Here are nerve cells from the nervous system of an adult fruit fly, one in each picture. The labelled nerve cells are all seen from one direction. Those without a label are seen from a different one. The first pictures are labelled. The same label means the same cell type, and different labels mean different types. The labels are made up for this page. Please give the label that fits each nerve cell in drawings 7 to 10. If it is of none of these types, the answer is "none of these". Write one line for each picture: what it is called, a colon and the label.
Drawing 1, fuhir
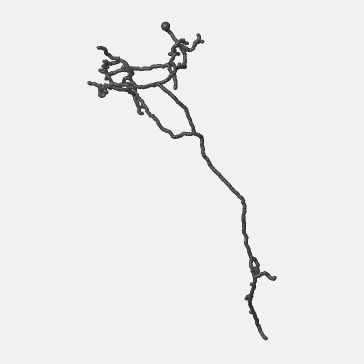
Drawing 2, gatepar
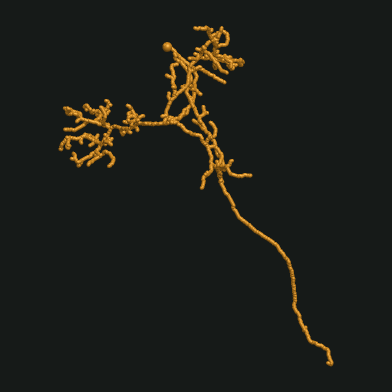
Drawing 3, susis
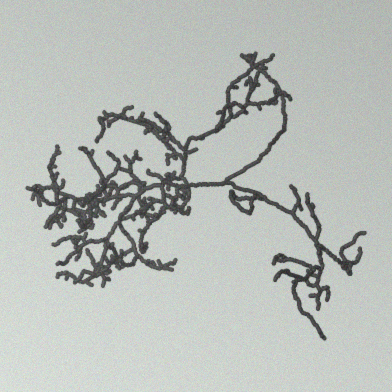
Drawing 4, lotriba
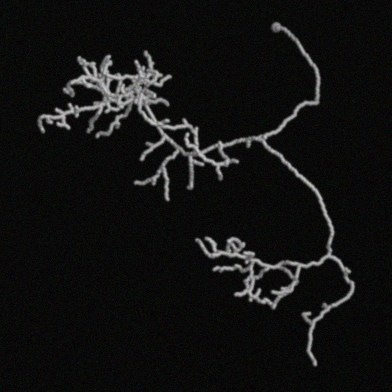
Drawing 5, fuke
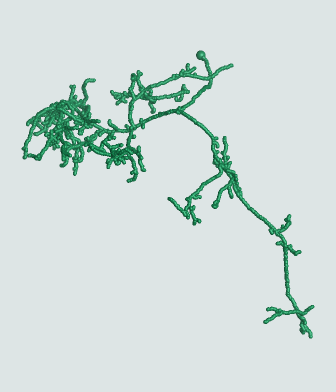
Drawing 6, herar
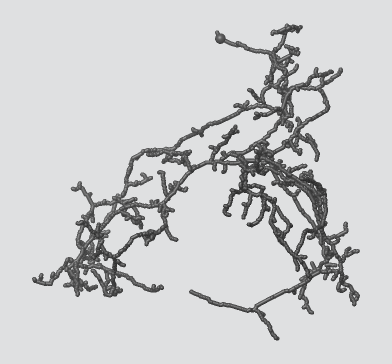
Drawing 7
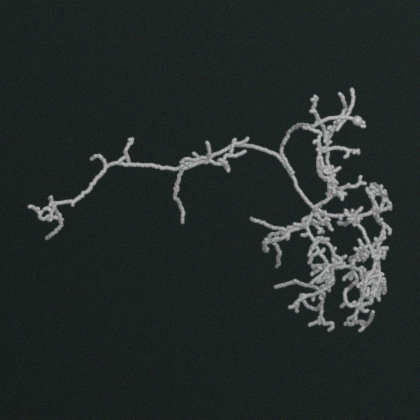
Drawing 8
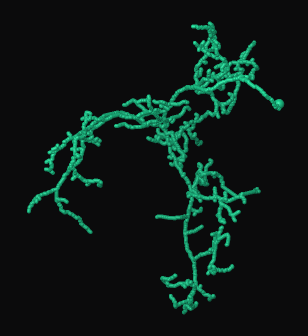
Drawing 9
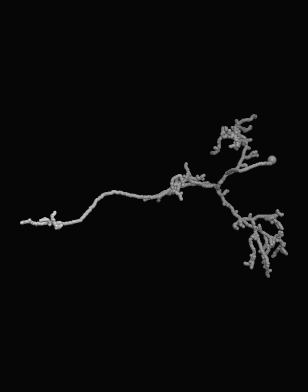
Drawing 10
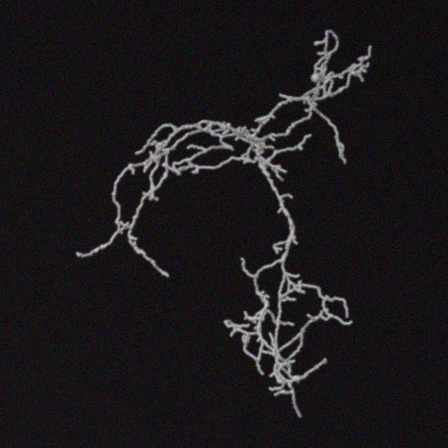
7: fuke
8: none of these
9: gatepar
10: none of these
